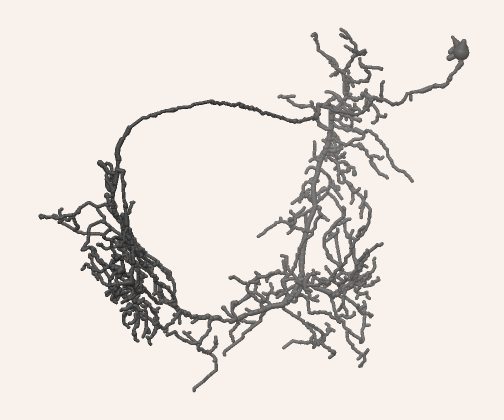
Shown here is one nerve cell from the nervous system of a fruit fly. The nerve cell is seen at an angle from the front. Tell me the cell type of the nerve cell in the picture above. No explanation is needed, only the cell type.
LAL139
